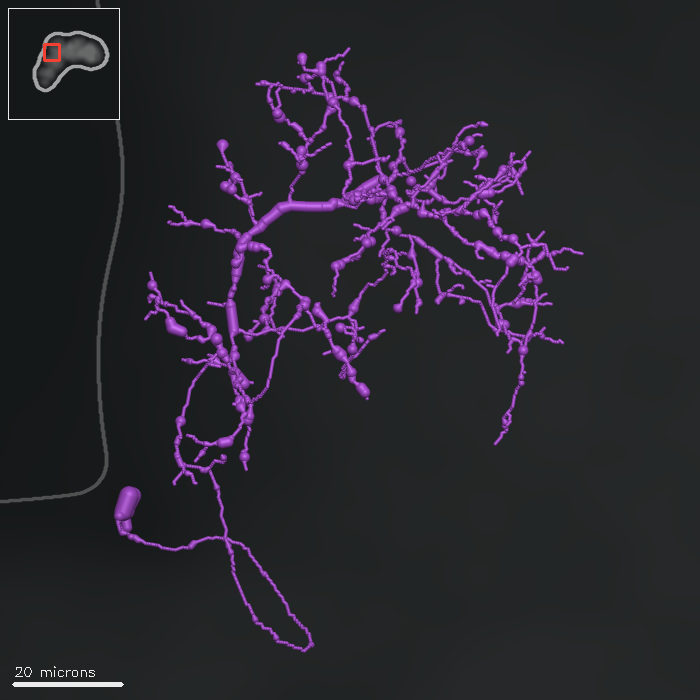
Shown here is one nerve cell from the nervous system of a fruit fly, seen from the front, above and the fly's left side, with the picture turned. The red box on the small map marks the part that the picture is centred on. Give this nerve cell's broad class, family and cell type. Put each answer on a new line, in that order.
nerve-cord intrinsic neuron
hemilineage 03A
IN03A062_b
